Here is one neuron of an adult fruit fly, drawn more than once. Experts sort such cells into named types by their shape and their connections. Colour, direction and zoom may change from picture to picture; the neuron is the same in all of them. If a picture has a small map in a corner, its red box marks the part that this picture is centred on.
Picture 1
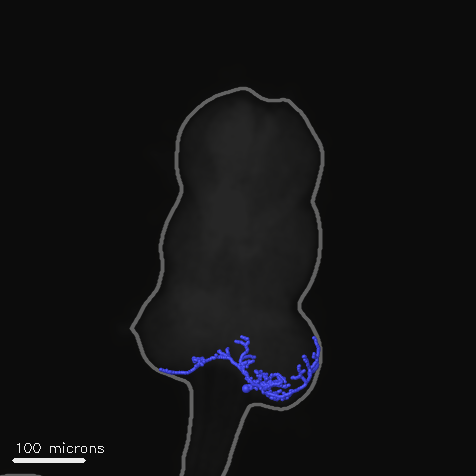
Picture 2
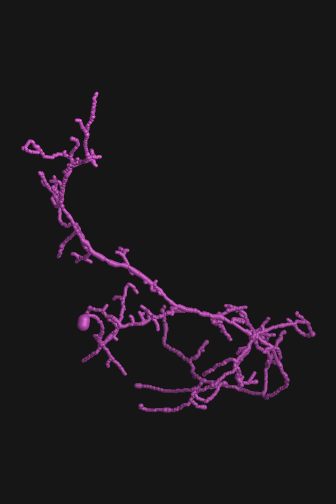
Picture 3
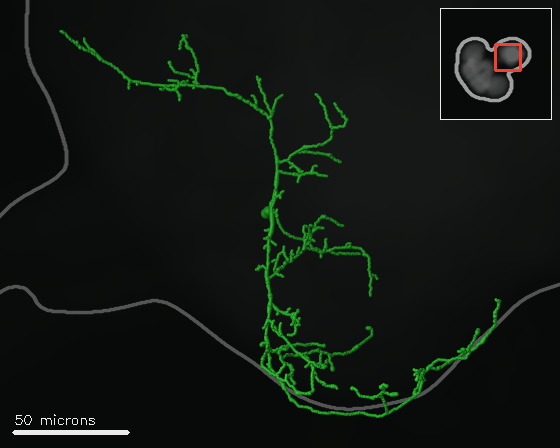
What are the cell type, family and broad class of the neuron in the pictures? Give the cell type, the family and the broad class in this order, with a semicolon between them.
IN16B055; hemilineage 16B; nerve-cord intrinsic neuron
